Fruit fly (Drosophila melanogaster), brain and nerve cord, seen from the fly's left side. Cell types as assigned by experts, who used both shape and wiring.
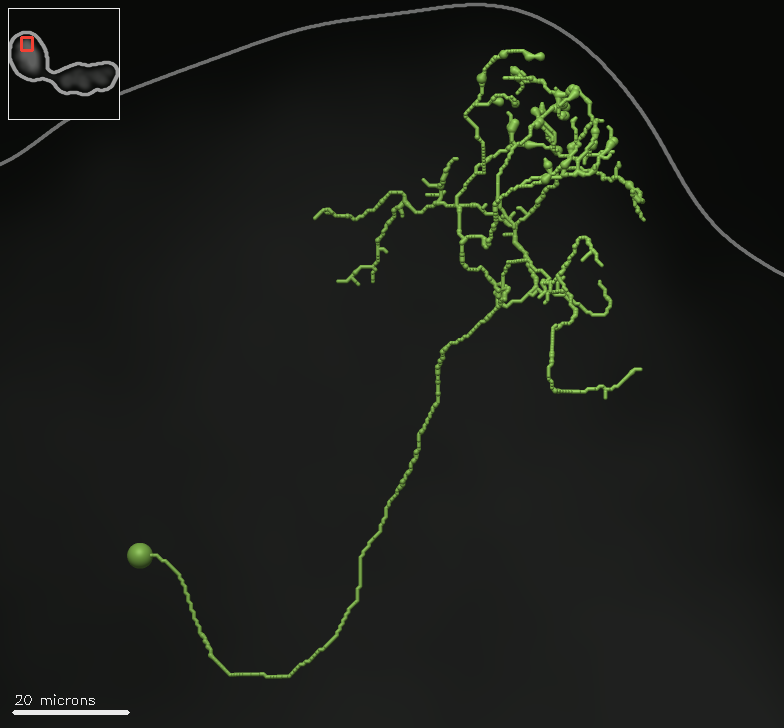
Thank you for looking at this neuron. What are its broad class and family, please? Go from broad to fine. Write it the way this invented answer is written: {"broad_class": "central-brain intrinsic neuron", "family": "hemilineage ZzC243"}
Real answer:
{"broad_class": "central-brain intrinsic neuron", "family": "hemilineage SLPal5"}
